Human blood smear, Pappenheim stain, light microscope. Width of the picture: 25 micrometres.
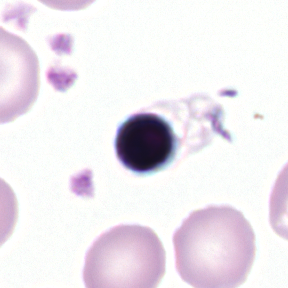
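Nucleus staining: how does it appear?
Uniform and very dense dark purple, almost black; the nucleus is round in outline and about 5 micrometres across.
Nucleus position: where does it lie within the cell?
At the left end of the cell rather than in its middle.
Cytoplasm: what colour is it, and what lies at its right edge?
It is very pale, nearly colourless, with a thin dark purple streak along the right edge.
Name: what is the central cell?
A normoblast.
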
